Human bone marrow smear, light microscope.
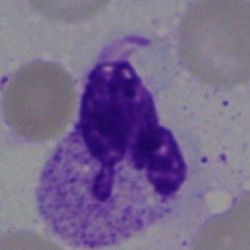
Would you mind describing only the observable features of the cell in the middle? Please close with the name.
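Chromatin's dark purple and coarsely clumped, cytoplasm a pale lilac. There's also a pale, curved, hook-like extension sticking out from the top edge of the cell. That's a segmented neutrophil.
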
